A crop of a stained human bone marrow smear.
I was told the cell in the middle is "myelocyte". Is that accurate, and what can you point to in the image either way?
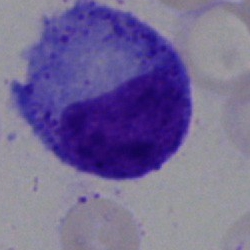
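Myelocyte is the correct name for this cell. No nucleolus is visible in the nucleus.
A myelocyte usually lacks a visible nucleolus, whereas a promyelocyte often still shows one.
The chromatin is dense and dark purple, with coarse clumps.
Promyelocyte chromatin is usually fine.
Both features therefore favour myelocyte over promyelocyte. The cell is roughly round, with a ragged, frayed edge at its upper left, where plentiful pale blue cytoplasm lies; the single, unlobed nucleus sits off-centre in the lower right.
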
